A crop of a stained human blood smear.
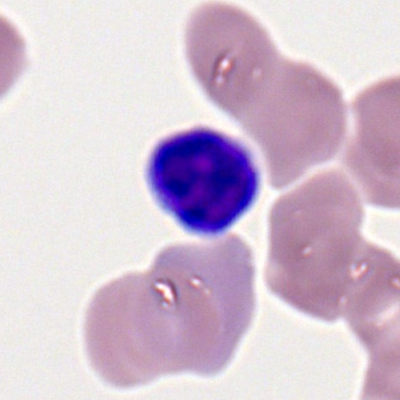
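Lymphocyte, central cell, stained human blood smear. Outline roughly round, slightly irregular. Chromatin dense, dark purple, with clumped patches. Blue cytoplasm only as a very thin rim at the edge. No vacuoles seen.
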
